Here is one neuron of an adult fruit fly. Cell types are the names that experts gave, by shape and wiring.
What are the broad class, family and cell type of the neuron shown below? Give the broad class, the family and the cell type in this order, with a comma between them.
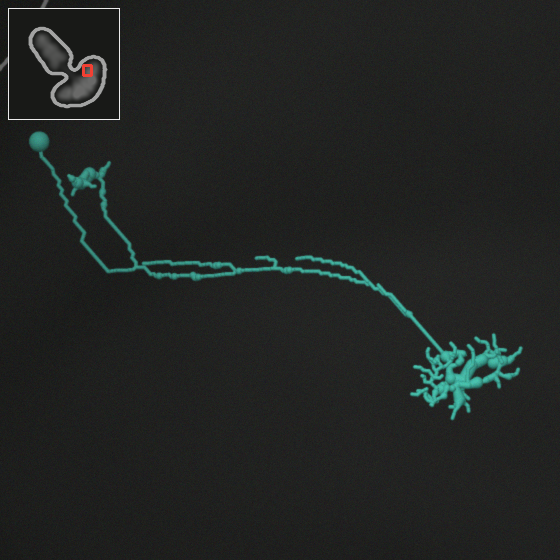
optic-lobe intrinsic neuron, T, T4c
